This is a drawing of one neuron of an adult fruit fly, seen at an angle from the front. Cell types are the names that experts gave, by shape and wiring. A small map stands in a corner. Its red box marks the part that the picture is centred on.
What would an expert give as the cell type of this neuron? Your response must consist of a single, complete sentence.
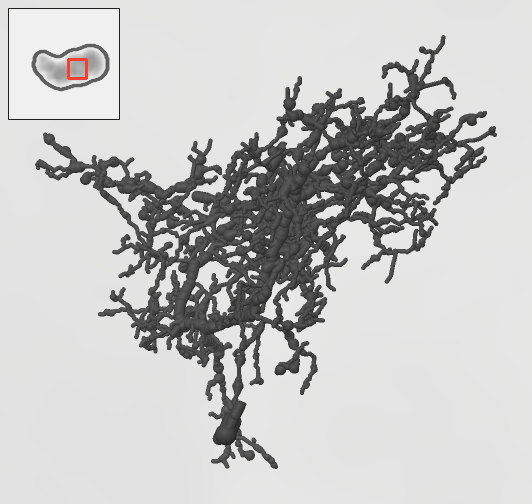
In the scheme of cell types, this neuron is LAL046.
